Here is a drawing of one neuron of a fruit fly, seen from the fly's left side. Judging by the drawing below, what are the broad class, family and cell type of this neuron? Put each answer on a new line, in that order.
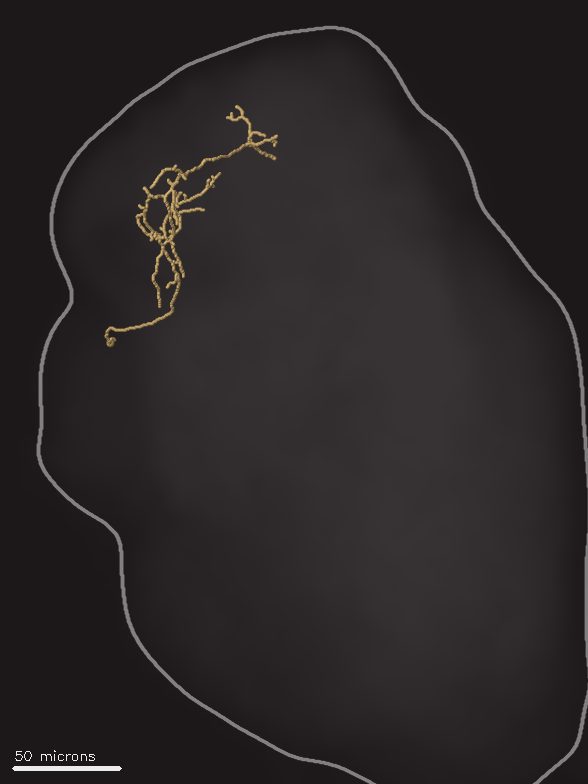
central-brain intrinsic neuron
hemilineage EBa1
CRE055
